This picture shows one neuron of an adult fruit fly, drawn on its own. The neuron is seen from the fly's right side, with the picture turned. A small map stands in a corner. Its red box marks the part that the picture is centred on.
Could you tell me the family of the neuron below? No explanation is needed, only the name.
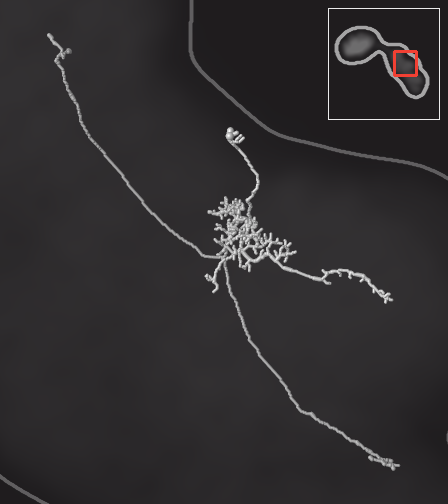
hemilineage 10B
